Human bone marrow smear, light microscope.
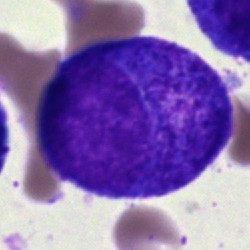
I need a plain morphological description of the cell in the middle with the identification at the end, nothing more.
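The outline looks round to slightly oval, its edge smooth. The whole cell stains a deep blue-purple, and I can barely separate the nucleus from any cytoplasm. A fine purple stippling covers the surface, most evident toward the upper right. Nowhere do I find projections or blebs. So this is a promyelocyte.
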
